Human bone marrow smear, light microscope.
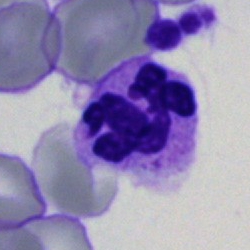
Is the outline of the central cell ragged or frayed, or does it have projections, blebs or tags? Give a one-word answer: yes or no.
Yes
